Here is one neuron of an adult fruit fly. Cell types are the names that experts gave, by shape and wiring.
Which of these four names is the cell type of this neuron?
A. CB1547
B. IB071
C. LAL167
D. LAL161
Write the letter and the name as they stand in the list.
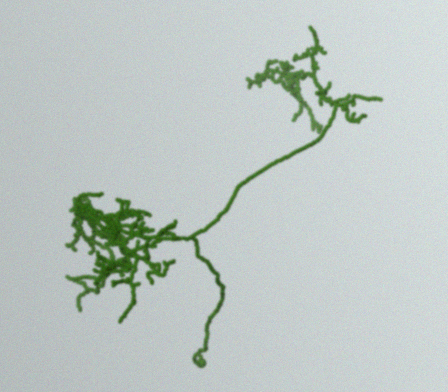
C. LAL167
